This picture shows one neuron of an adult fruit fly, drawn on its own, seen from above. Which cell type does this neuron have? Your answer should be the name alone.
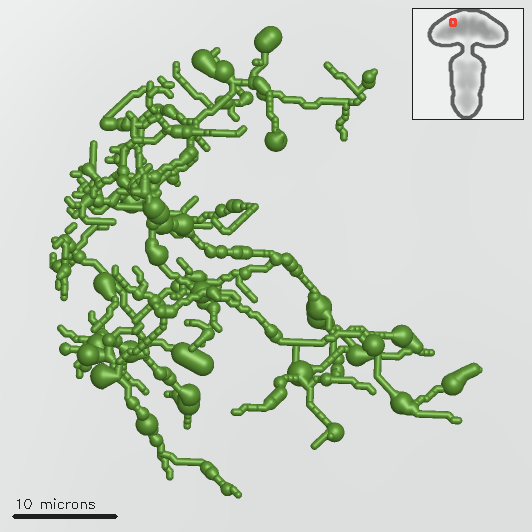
AVLP418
